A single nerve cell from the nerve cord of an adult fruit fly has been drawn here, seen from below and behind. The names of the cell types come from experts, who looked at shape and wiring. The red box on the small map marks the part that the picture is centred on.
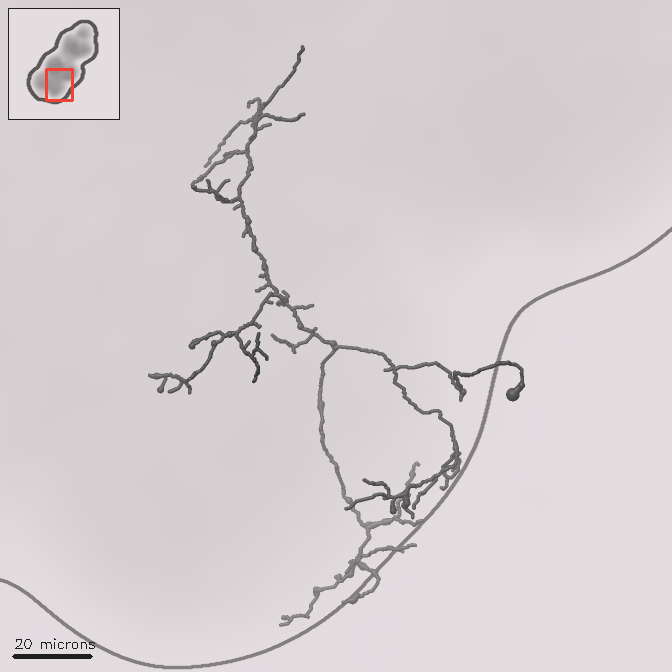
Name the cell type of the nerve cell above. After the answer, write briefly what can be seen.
It is of cell type IN21A103. It is a nerve-cord intrinsic neuron. By the scale bar it is about 150 microns tall in this view. Dozens of branch ends can be seen.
